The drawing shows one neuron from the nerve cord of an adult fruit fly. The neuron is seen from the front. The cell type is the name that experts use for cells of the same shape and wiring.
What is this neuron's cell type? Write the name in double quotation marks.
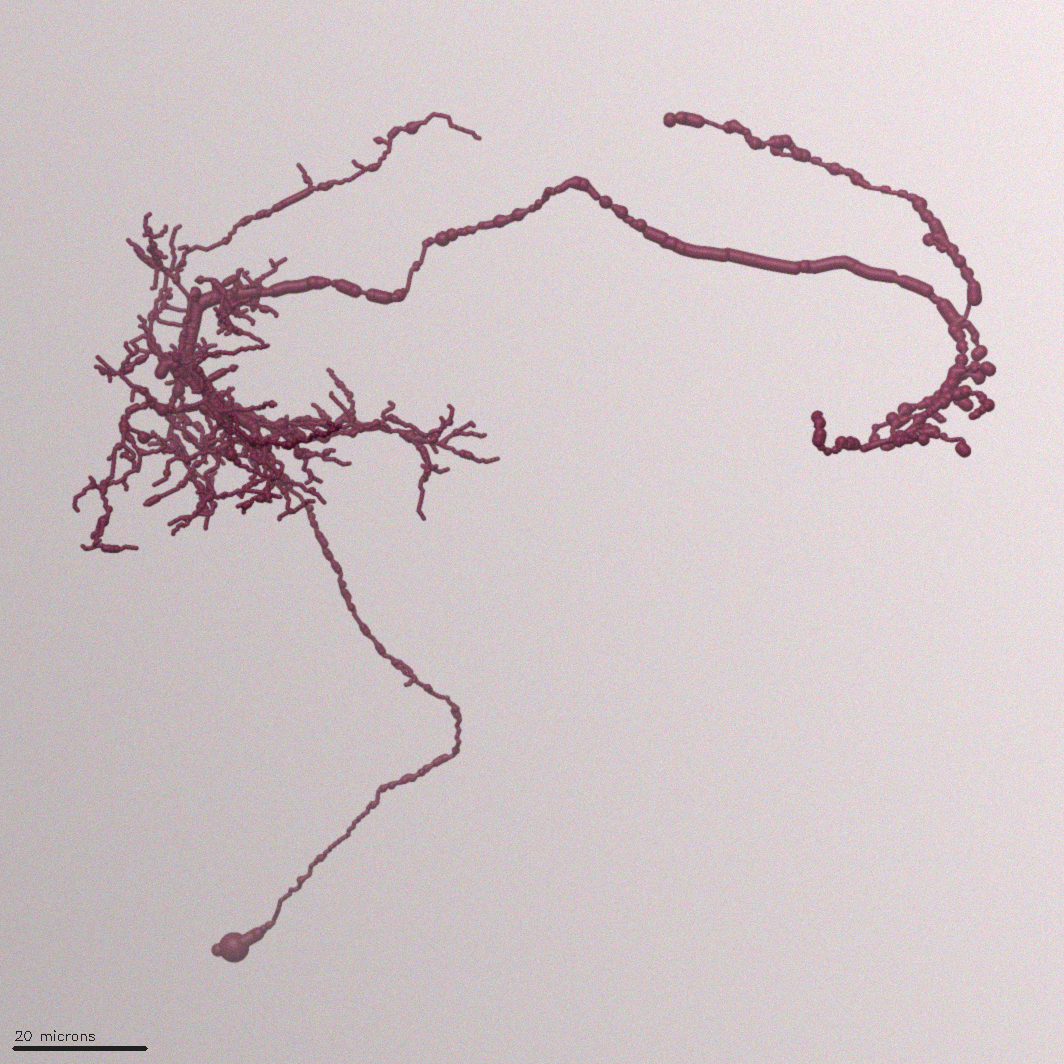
"IN06A016"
